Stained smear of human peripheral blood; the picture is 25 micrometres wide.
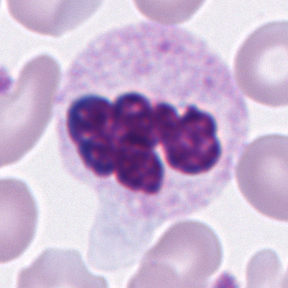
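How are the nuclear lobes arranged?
They cluster in a horizontal band across the middle of the cell.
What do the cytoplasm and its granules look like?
Abundant and pale pinkish-lilac, with fine lilac granules scattered evenly throughout.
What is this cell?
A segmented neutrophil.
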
